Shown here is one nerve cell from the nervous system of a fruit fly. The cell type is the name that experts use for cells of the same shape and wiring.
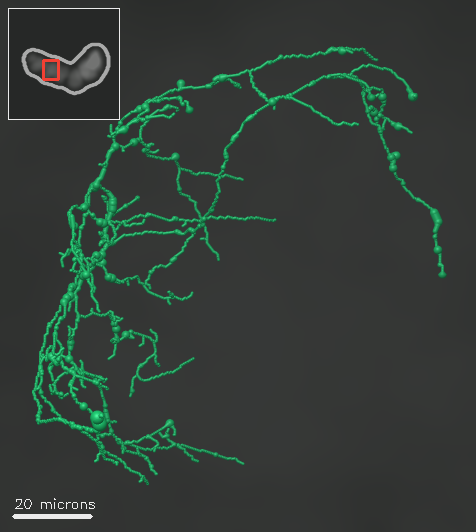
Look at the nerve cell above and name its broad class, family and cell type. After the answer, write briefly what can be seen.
It is a nerve-cord intrinsic neuron. The family is hemilineage 04B. It is of cell type IN04B099. The cell body can be seen at the lower left of the picture. By the scale bar it is about 110 microns tall in this view. Dozens of branch ends can be seen.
